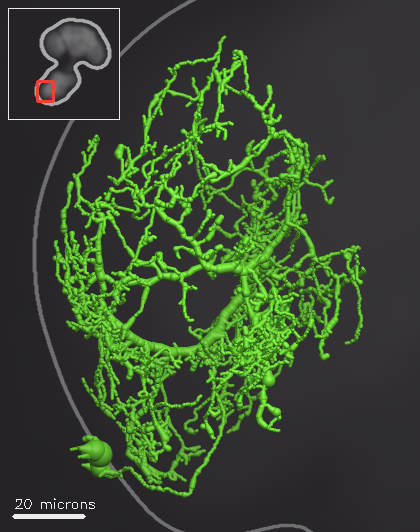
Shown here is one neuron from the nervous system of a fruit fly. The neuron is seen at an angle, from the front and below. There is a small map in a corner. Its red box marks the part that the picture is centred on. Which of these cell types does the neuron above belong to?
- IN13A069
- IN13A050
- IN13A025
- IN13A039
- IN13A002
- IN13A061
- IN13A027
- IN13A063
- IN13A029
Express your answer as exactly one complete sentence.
By cell type, this neuron is classified as IN13A002.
